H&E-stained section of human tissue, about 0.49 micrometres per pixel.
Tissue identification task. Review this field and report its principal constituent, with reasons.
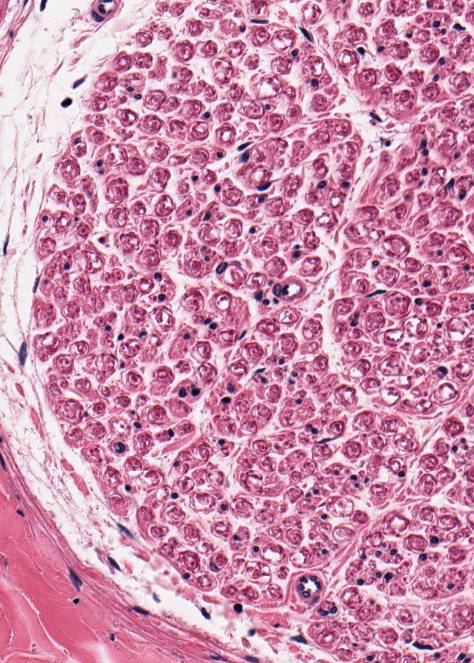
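This field mainly shows a nerve fascicle: one large rounded bundle of tightly packed fibres fills most of it. Its fibres are cut across as many small round profiles, many with a small central dot inside a pink ring.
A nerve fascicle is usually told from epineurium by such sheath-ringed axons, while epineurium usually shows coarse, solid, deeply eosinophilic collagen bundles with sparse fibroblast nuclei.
Along its left and lower edges, the bundle is bounded by a thin layered sheath with flattened nuclei.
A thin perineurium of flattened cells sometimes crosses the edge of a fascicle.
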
